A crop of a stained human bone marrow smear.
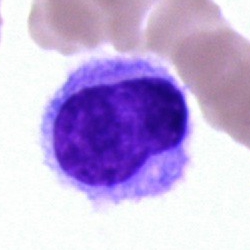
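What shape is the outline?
Roughly round, though its border is ragged, with small irregular projections.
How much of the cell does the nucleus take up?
Most of it, with a shallow indentation on its lower right side.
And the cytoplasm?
A pale lilac-blue rim, widest at the lower right.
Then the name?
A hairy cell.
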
